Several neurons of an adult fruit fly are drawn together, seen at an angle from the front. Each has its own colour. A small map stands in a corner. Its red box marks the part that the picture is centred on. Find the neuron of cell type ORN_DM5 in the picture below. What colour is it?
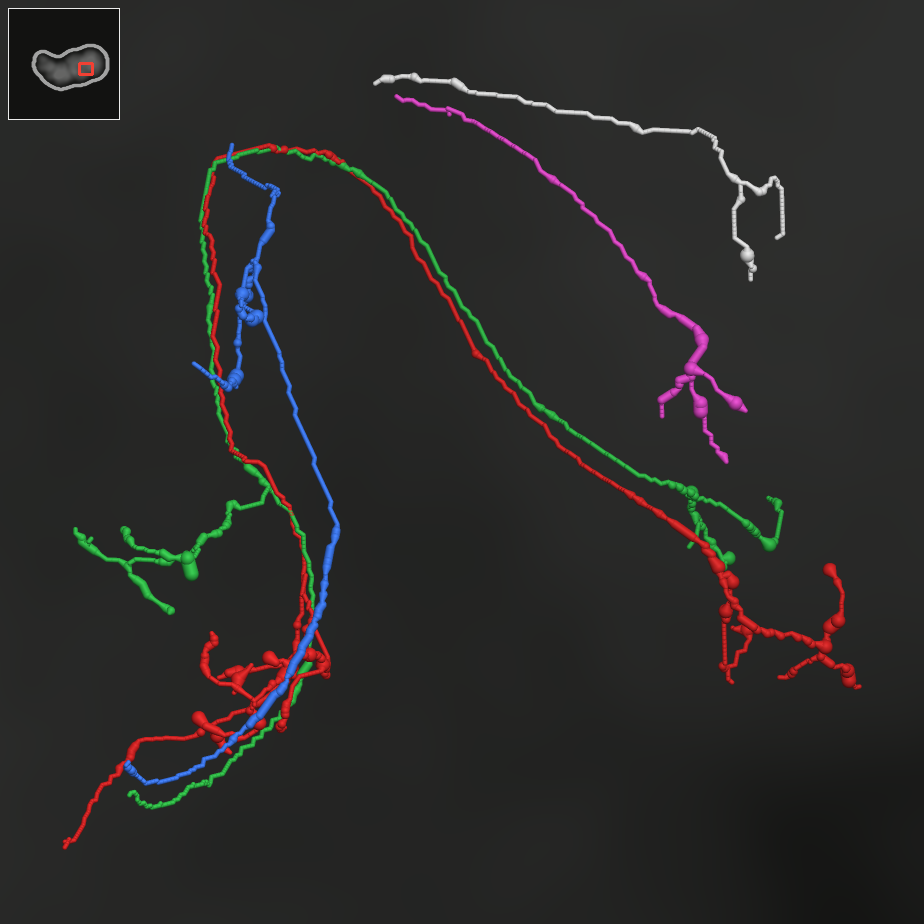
magenta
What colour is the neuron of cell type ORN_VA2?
red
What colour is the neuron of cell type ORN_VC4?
green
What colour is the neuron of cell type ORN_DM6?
white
